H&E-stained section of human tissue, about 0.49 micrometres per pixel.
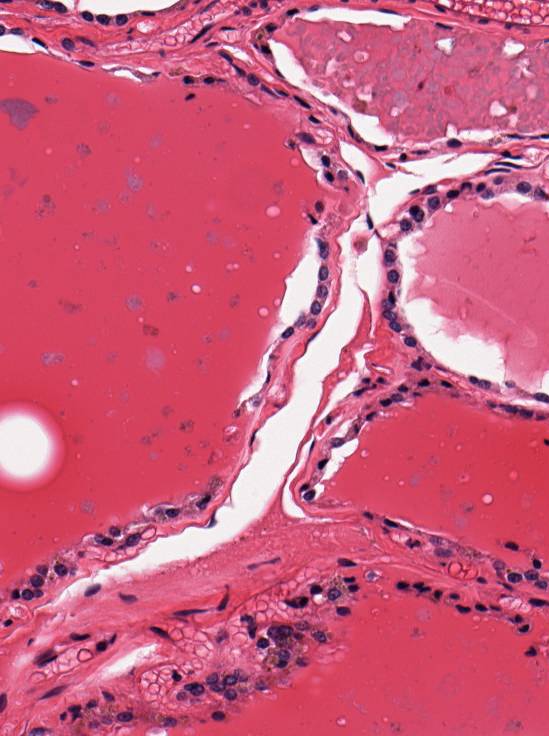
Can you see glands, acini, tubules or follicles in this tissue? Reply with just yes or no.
Yes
